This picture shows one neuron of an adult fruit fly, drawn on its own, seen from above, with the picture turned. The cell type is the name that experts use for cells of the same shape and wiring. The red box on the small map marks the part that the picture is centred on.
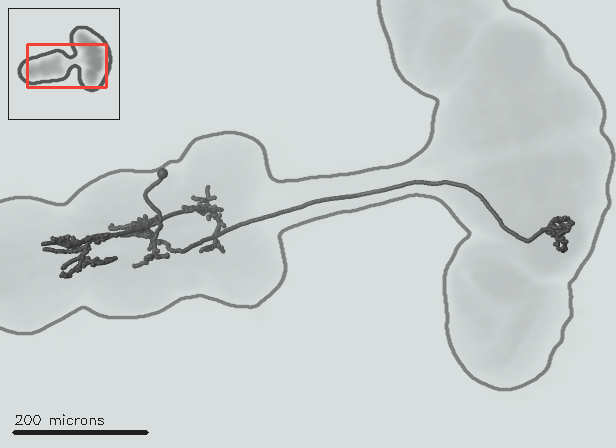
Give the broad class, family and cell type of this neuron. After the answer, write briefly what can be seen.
This is an ascending neuron. Its family is hemilineage 08B. The cell type is AN08B028. It runs through the neck, between the brain and the nerve cord. The cell body is on the left of the picture. From left to right in the picture it spans about 800 microns.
